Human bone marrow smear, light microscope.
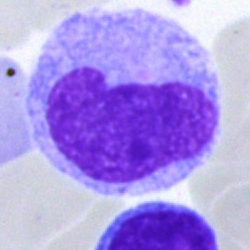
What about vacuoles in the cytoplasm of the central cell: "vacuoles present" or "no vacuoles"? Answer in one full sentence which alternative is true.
No vacuole is held anywhere within the cytoplasm of this cell.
